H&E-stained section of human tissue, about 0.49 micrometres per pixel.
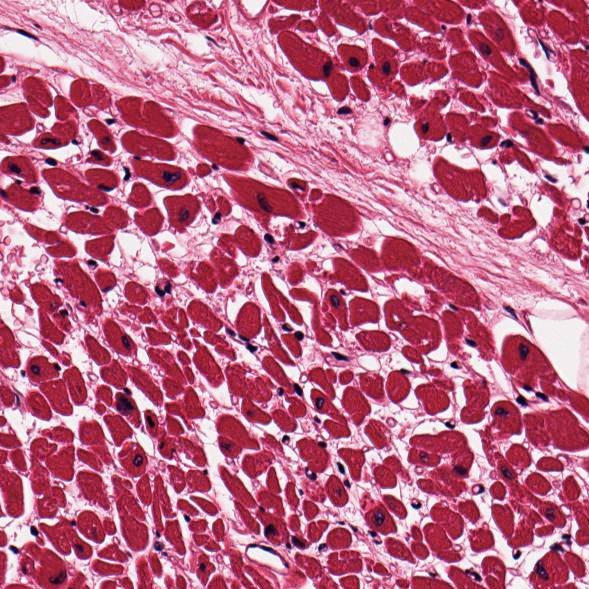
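Left ventricle of the heart, haematoxylin and eosin stain. Muscle fibre cytoplasm stains a deep, dense red. Where a fibre's nucleus appears, it sits in the centre of the fibre. Fibre profiles are irregular, and some seem to branch. Small, dark, elongated nuclei occupy the narrow spaces between fibres.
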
